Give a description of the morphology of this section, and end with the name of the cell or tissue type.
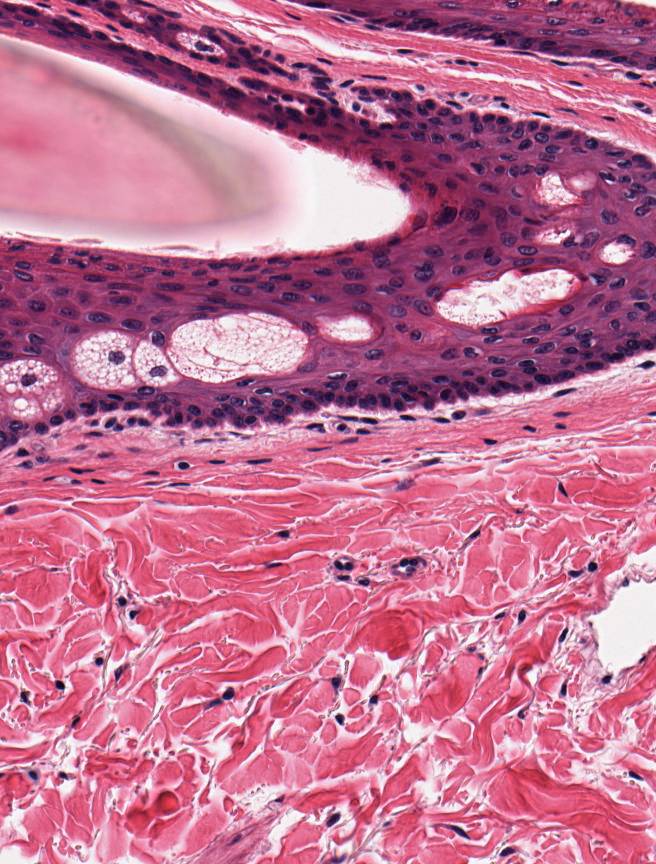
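Follow the stratified epithelium, many cells thick, with a crowded row of dark basal nuclei along its lower border. At upper left it encloses a pale pink, smooth, homogeneous structure without nuclei, tapering to a point towards the right. This is skin of the suprapubic region.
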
